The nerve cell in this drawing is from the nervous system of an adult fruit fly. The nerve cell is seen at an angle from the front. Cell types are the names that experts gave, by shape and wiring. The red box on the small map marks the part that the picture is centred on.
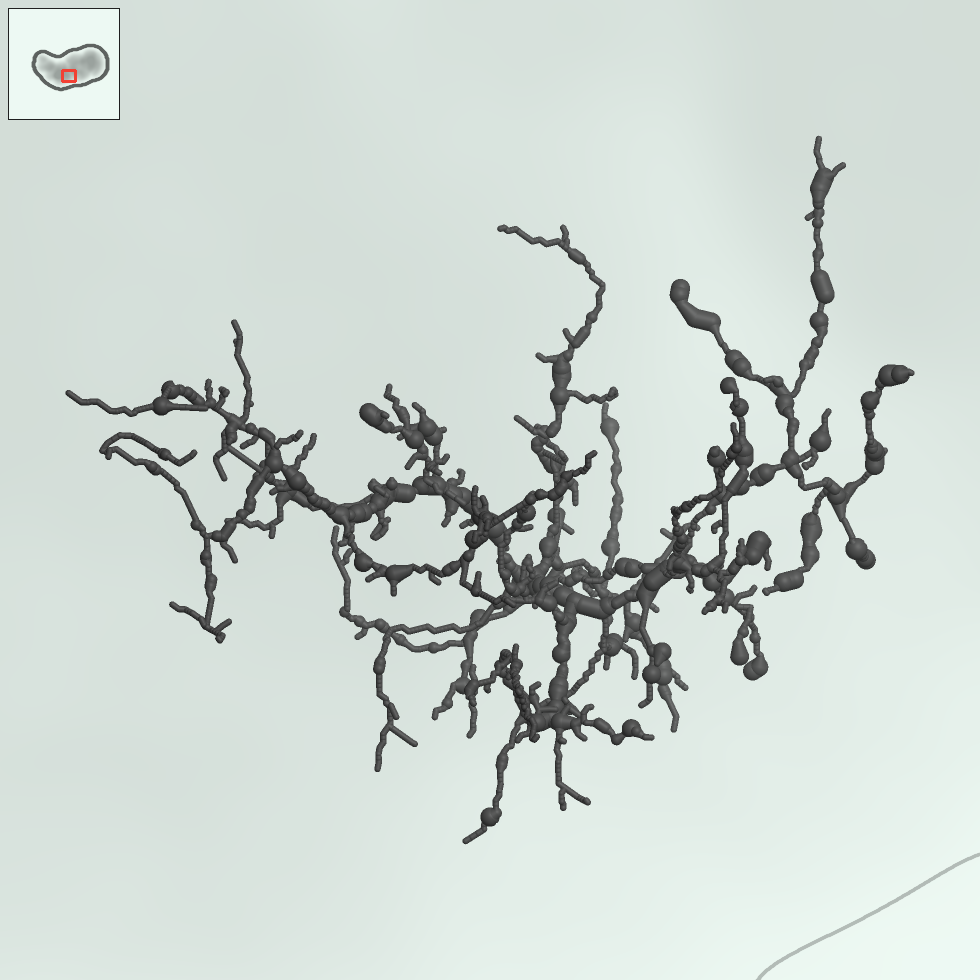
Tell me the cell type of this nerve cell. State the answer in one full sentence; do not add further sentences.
This nerve cell is an instance of the cell type IN20A.22A036.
